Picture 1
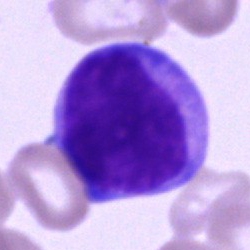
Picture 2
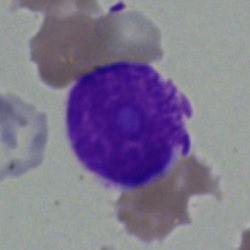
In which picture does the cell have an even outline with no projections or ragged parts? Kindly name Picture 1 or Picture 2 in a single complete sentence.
Smooth is the outline of the cell in picture 1.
